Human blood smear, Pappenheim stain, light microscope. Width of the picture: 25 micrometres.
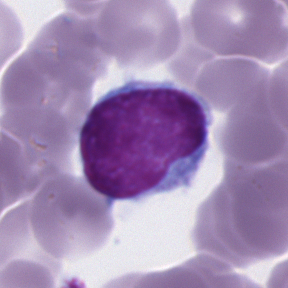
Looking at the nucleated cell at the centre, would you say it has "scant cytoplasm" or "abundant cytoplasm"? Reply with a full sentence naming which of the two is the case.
What cytoplasm the cell has forms just a narrow rim.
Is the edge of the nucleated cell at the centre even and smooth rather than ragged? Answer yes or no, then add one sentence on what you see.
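No. The cytoplasmic edge is ragged at the lower right.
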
